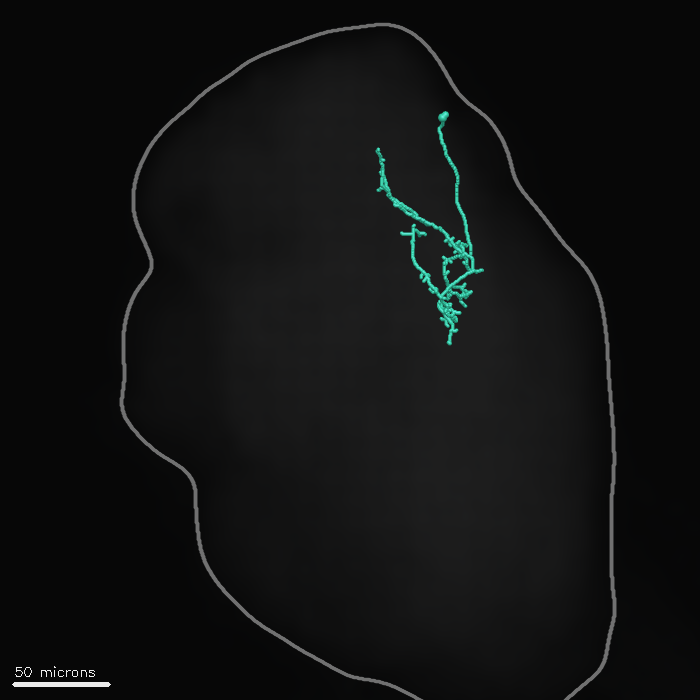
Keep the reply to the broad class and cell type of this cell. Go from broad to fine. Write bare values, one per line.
central-brain intrinsic neuron
CB1844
